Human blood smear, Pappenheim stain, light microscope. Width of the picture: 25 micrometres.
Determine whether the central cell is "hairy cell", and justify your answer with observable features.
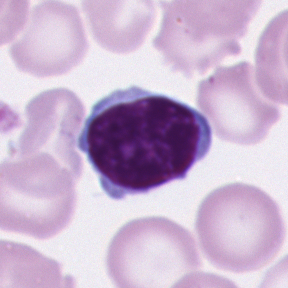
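Look at the middle cell: it has a single unlobed nucleus, oval in outline and about 10 by 8 micrometres, in a cell of about 12 by 10 micrometres. That nucleus takes up about 80% of the cell's area, and its chromatin is dense, dark purple and coarsely clumped. Around it runs a narrow, pale blue rim of cytoplasm with no granules or vacuoles, and a small pale blue cytoplasmic tag juts out at the lower left.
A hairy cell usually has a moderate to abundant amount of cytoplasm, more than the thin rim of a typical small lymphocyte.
That narrow rim is what counts against hairy cell here.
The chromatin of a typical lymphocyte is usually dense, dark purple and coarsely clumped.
This nucleus matches that, which speaks for typical lymphocyte.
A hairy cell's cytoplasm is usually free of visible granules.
So the granule-free cytoplasm doesn't tell against hairy cell. All the same, this is a typical lymphocyte, not a hairy cell.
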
